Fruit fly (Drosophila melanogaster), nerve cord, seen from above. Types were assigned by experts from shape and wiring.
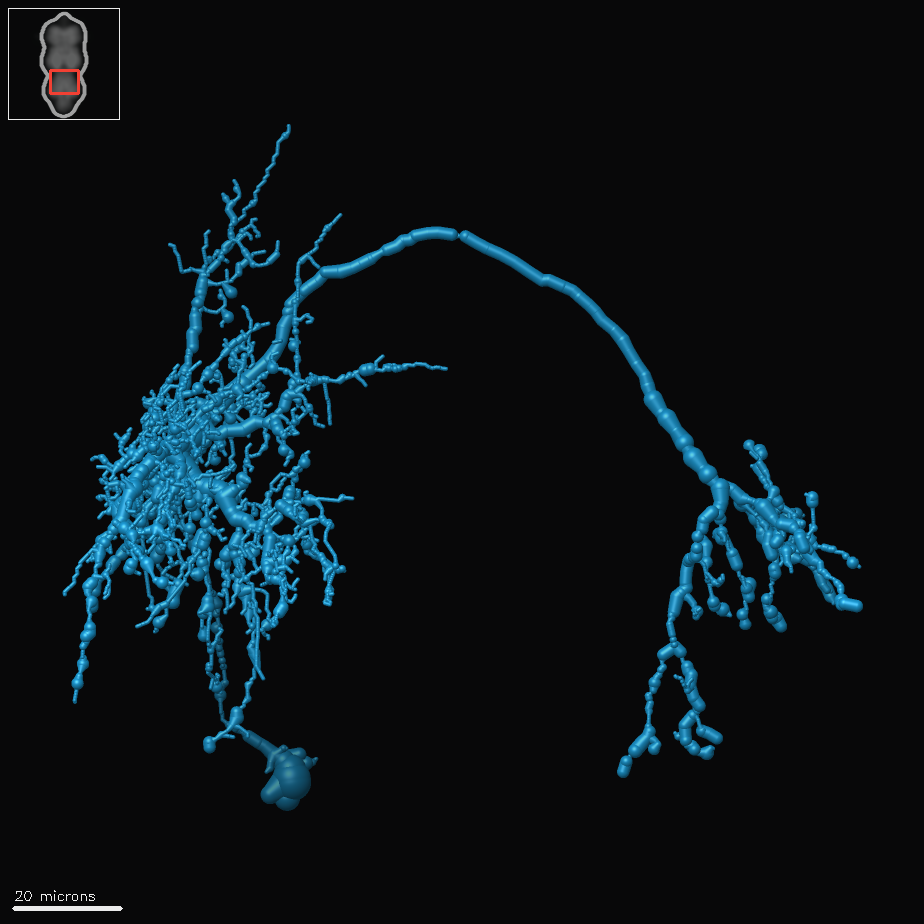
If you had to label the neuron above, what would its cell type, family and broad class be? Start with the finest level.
LBL40; hemilineage 07B; nerve-cord intrinsic neuron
